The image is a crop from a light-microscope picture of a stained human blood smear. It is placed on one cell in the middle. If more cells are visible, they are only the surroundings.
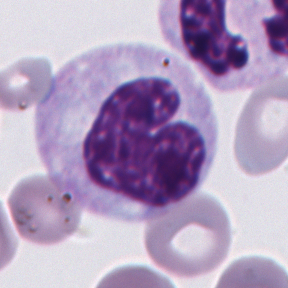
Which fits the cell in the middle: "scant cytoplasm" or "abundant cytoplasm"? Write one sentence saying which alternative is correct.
What surrounds the nucleus is plentiful cytoplasm.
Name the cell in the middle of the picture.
band neutrophil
